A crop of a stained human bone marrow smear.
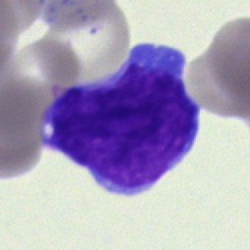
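Blast, the cell in the middle. Its outline, I notice, is irregular and angular, not round. Most of the cell is nucleus, leaving little room for cytoplasm. That cytoplasm is a scant deep blue rim, widest at the top. Chromatin looks dense, mottled, dark purple.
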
